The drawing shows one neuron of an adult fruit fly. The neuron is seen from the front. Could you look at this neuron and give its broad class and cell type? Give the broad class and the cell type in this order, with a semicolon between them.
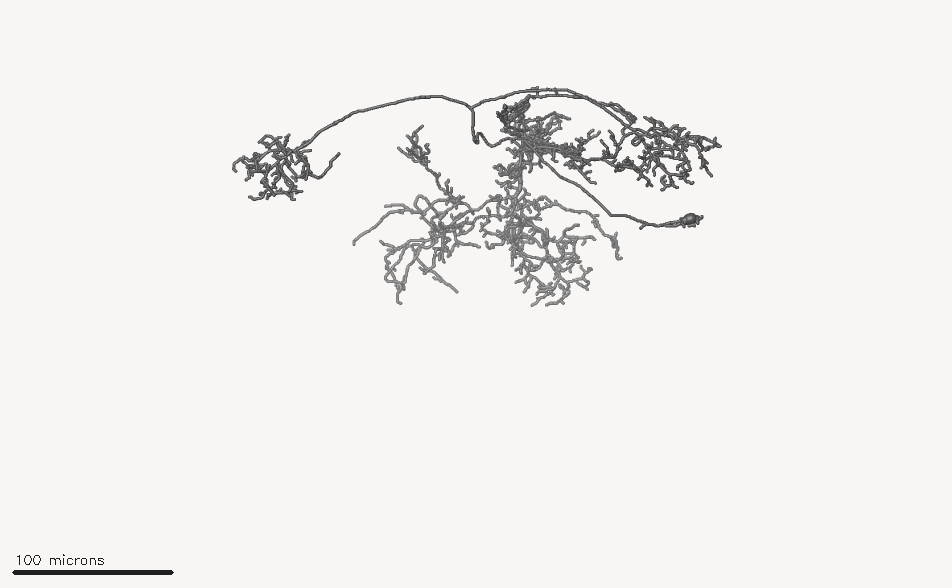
central-brain intrinsic neuron; AOTU035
